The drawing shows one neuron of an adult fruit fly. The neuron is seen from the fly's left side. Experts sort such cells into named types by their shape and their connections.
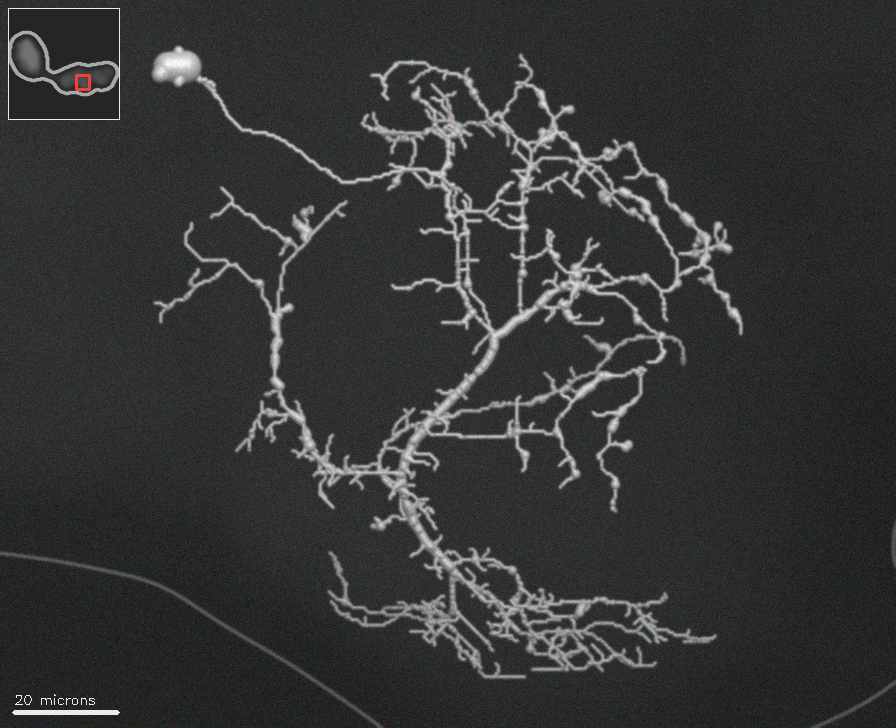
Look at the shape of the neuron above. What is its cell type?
IN17A041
